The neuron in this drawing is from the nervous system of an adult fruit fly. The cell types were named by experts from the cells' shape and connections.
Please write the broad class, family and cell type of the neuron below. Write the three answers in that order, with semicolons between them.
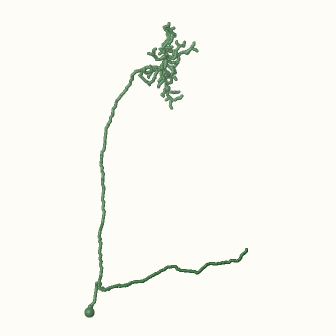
visual projection neuron; LPC; LPC2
